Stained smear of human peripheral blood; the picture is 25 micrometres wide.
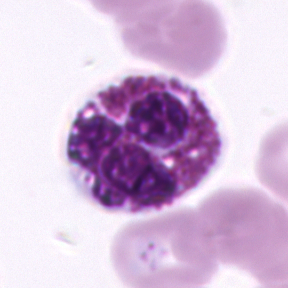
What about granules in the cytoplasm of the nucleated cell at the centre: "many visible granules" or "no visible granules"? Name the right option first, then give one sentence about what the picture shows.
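Many visible granules. Coarse granules fill the cytoplasm all around the nucleus.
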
